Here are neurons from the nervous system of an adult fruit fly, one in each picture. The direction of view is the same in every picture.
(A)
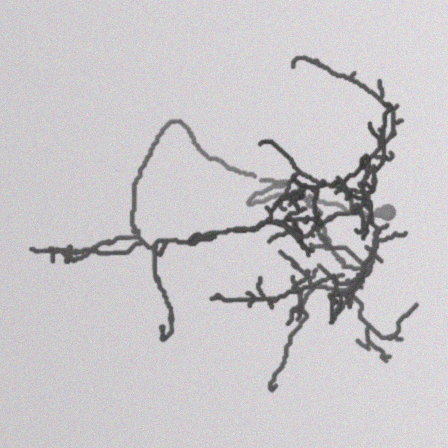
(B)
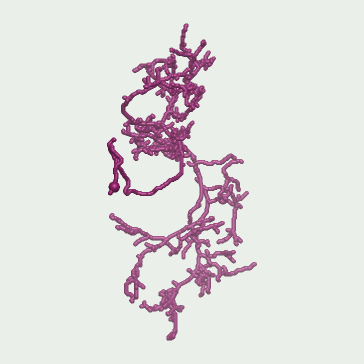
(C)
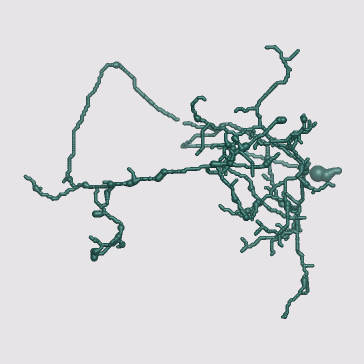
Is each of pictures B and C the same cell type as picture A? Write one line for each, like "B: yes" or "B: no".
B: no
C: yes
